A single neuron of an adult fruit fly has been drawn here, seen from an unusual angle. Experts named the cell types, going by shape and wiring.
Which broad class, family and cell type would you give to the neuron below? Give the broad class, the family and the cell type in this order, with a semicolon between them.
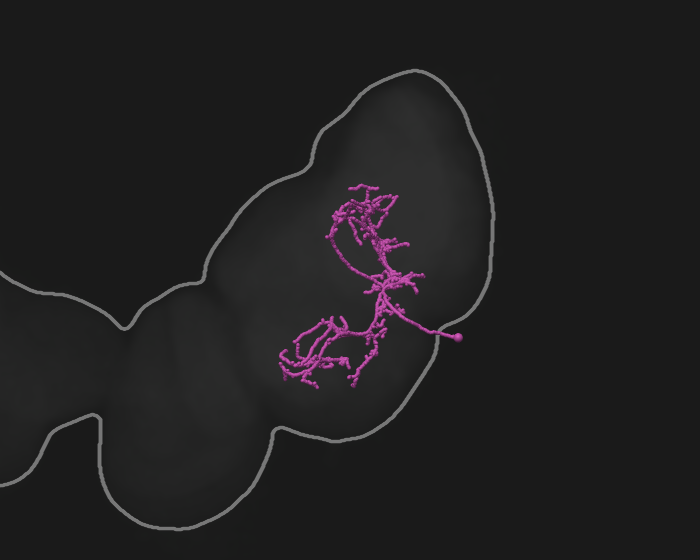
central-brain intrinsic neuron; hemilineage LALv1_ventral; SAD044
